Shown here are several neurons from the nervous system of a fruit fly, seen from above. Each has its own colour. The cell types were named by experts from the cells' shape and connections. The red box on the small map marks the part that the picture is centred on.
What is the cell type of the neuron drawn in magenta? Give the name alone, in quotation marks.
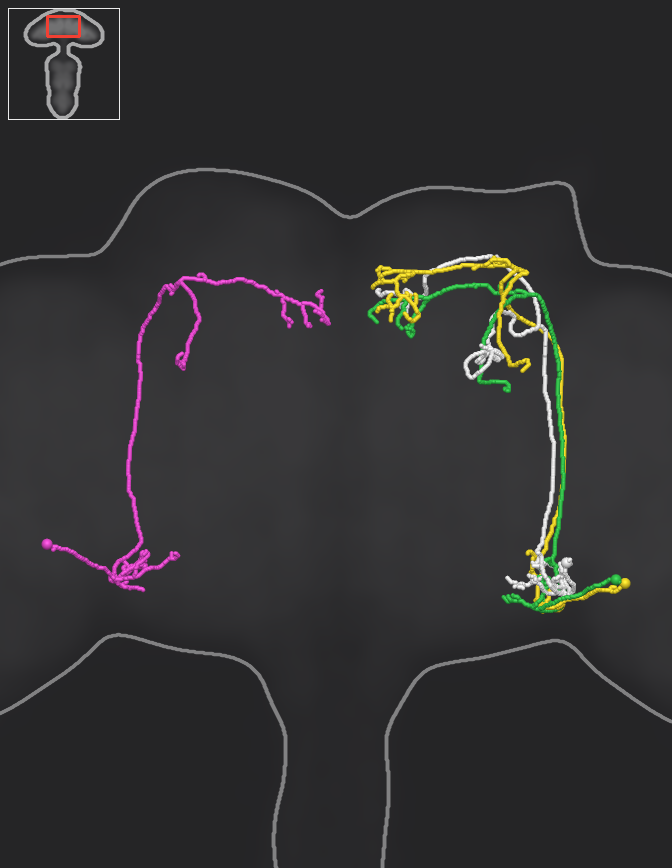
"KCa'b'-ap2"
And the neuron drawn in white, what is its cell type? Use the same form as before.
"KCab-s"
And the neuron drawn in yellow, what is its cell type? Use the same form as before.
"KCa'b'-ap1"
